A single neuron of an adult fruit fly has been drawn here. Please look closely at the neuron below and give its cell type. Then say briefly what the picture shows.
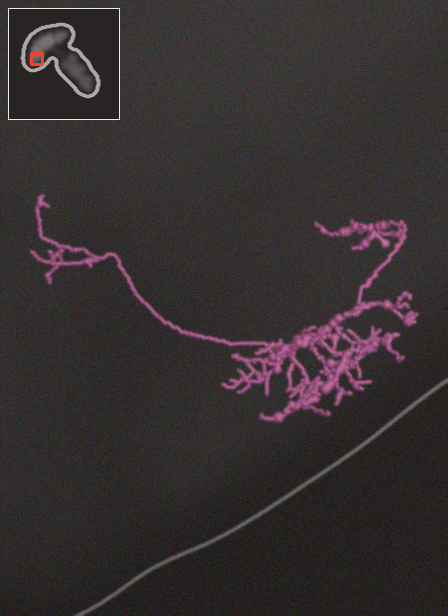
The cell type is Y11. Its broad class is optic-lobe intrinsic neuron. It lies in the brain. The drawing shows no cell body. The picture shows dozens of branch ends.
